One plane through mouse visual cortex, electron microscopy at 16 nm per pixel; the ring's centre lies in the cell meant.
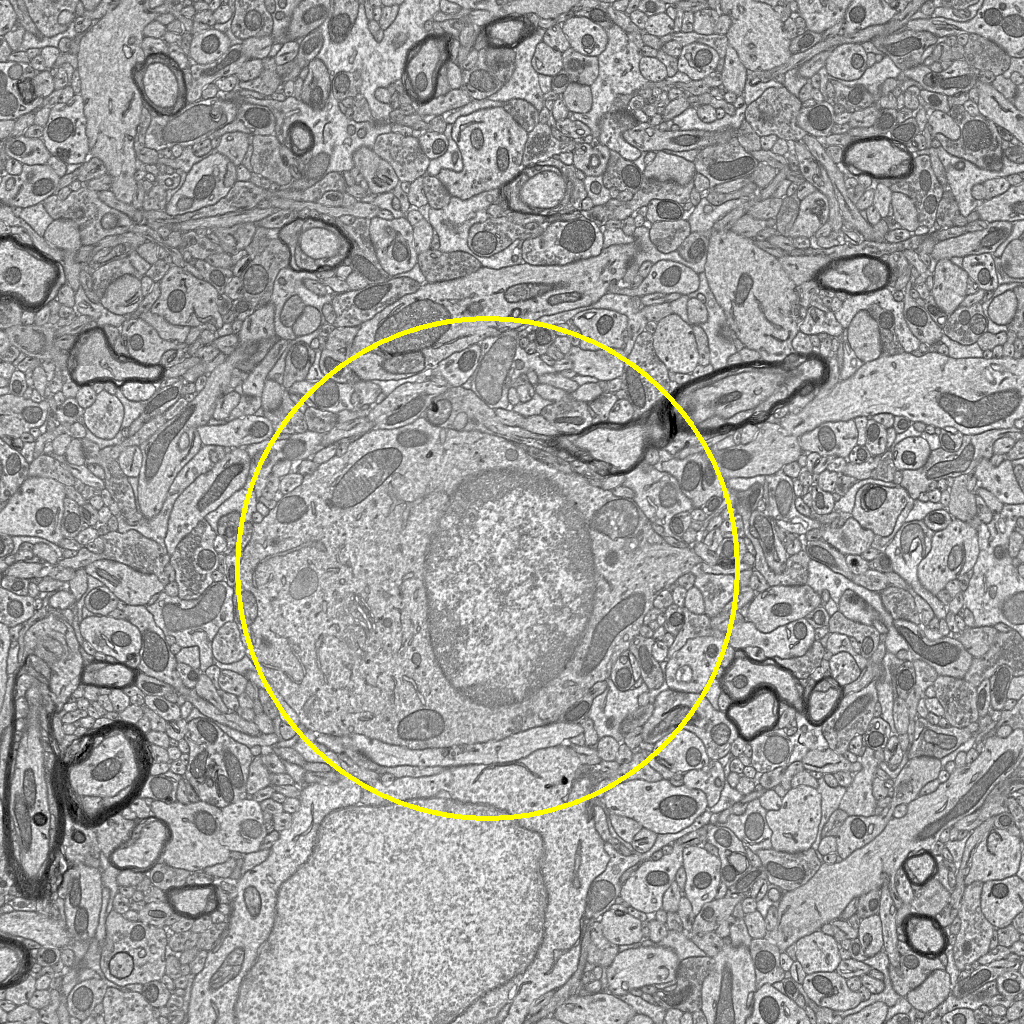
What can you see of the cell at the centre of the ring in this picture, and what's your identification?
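Start with the outline: the nucleus is a tall oval lying entirely inside the ring, and its edge is smooth, without deep infoldings. Most of the pale cytoplasm sits to the left of it, and to the upper left there is a large elongated mitochondrion with visible cristae. The name to give it is oligodendrocyte.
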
